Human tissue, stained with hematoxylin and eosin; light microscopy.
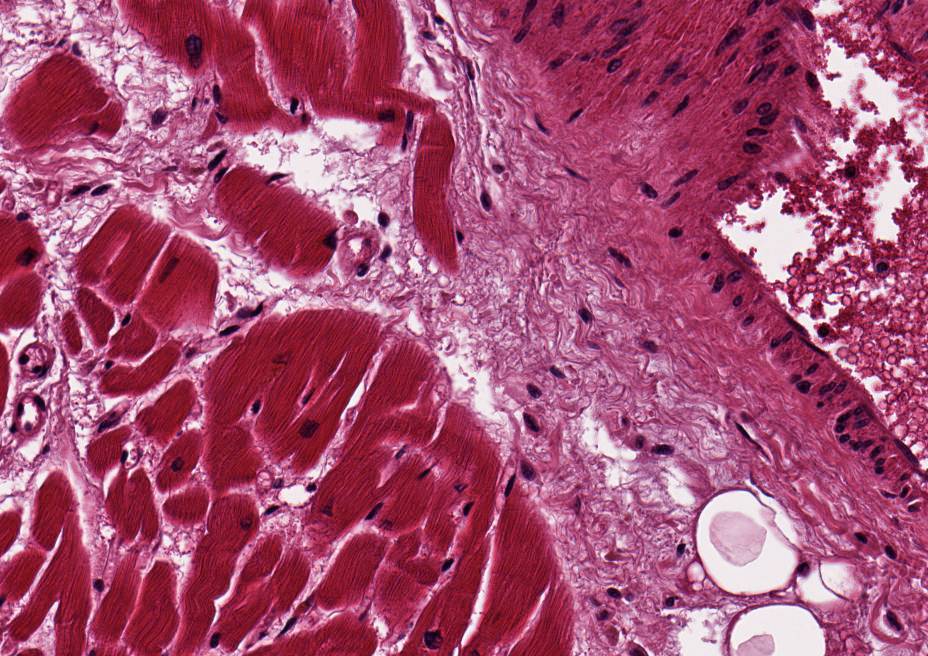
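Left ventricle of the heart, haematoxylin and eosin. On the left and lower left you can see striated muscle fibres; follow them and notice how they branch and join one another. Their nuclei sit centrally within each fibre. At the upper right, a lumen is filled with many red blood cells.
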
